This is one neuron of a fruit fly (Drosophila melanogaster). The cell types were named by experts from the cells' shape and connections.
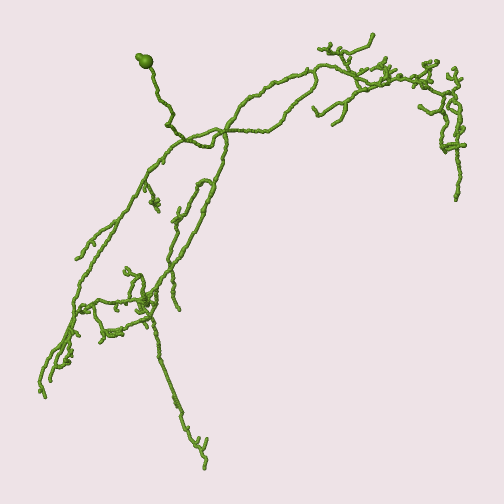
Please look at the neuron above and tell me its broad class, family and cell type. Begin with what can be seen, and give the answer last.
The cell body is at the upper left of the picture. The picture shows dozens of branch ends. Its broad class is central-brain intrinsic neuron. The family is hemilineage DM4_dorsal. Its cell type is SMP410.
